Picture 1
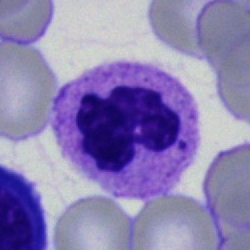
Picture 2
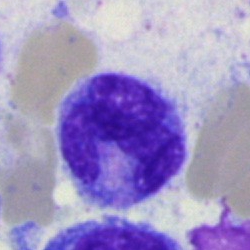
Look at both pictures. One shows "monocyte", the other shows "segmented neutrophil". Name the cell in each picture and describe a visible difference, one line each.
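In picture 1 we see a segmented neutrophil: A wide rim of pale lilac cytoplasm surrounds the nucleus.
In picture 2 we see a monocyte: The cytoplasm is scant and shows mainly within the notch of the nucleus.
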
